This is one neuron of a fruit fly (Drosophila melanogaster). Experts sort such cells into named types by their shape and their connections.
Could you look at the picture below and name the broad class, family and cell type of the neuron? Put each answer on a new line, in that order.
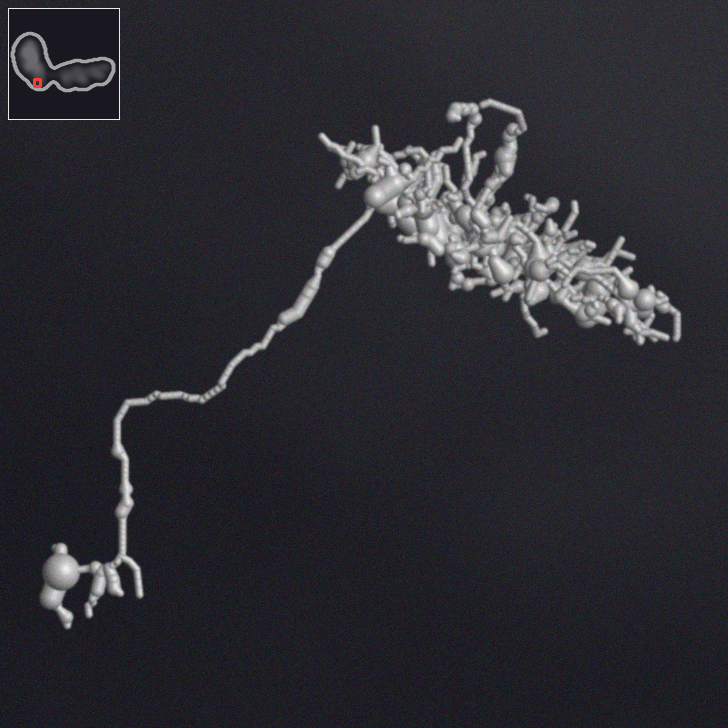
optic-lobe intrinsic neuron
Dm
Dm12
